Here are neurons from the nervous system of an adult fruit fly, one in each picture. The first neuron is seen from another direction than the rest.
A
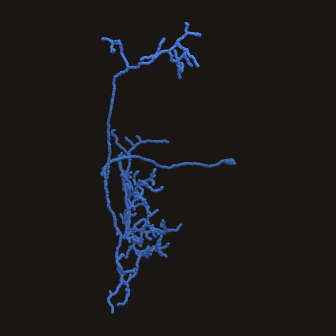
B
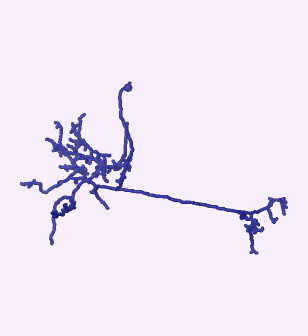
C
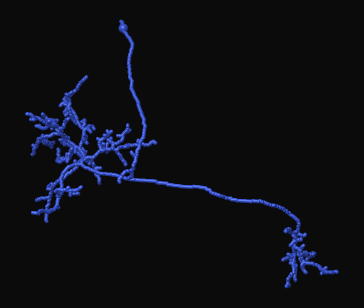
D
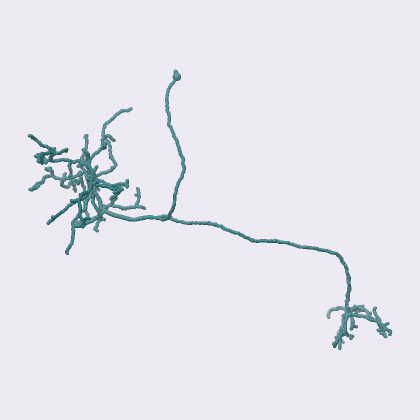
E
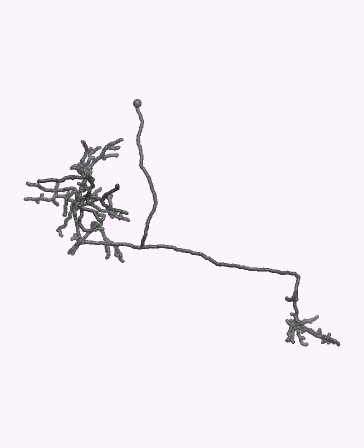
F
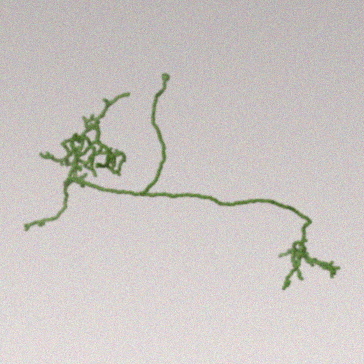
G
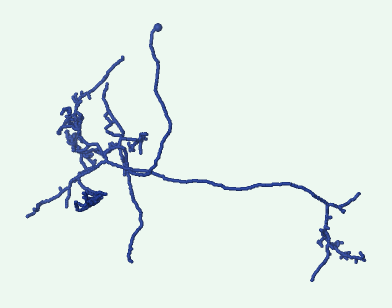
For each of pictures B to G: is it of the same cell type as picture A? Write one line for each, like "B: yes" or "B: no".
B: no
C: no
D: no
E: no
F: no
G: no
